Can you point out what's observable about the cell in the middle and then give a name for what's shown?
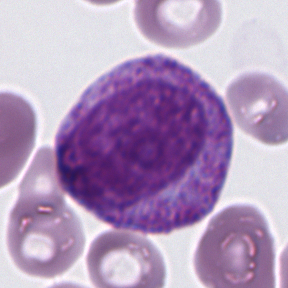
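First, the outline is roughly round, with a few slightly flattened, angular sides. Second, the nucleus sits off-centre towards the upper left of the cell. Third, fine reddish-purple granules are scattered through the cytoplasm. Fourth, the surface shows no hair-like or bleb-like projections. The cell in the middle is an atypical promyelocyte.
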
